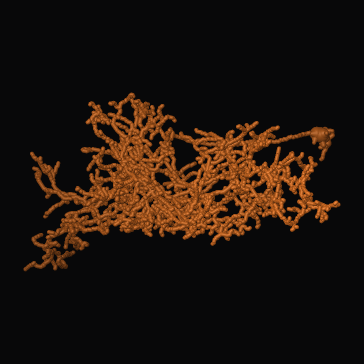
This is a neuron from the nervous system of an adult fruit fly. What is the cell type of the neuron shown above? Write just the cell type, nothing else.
PS049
